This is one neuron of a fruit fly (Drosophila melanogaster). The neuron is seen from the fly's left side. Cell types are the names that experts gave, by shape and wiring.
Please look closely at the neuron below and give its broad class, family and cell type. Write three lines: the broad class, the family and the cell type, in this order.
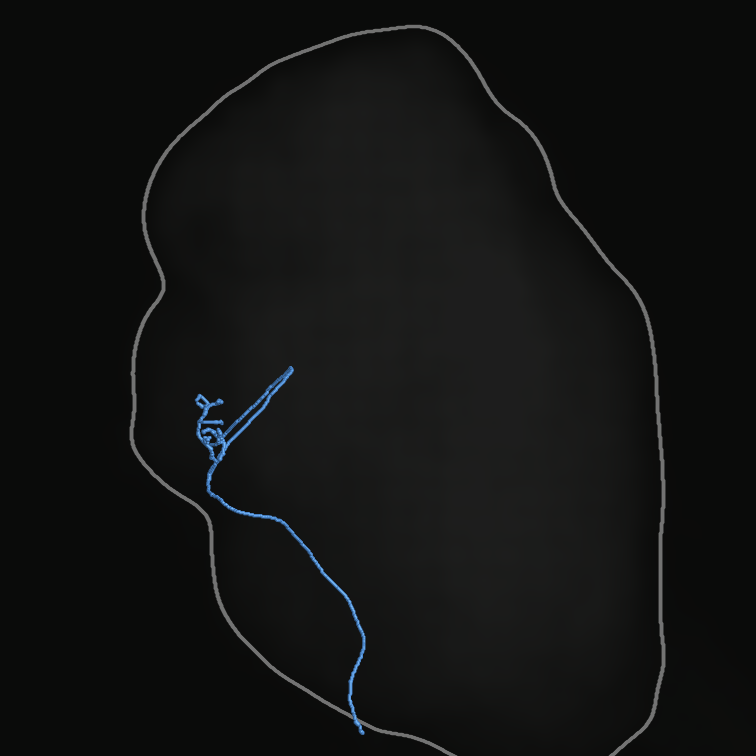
sensory neuron entering the brain
class olfactory
ORN_VC1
